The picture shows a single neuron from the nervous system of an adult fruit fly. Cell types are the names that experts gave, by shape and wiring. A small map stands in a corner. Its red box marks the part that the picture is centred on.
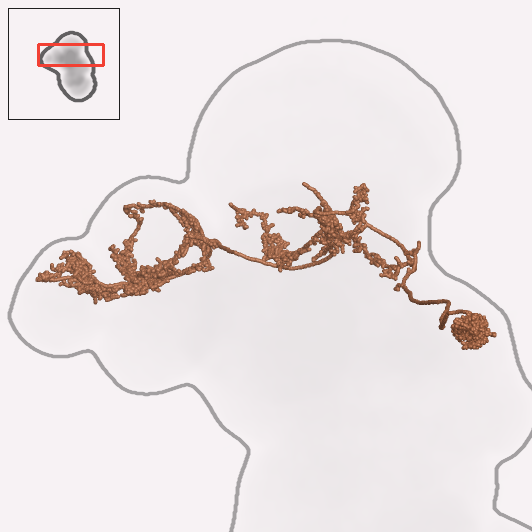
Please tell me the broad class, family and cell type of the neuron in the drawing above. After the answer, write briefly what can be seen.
This is an ascending neuron. Its family is hemilineage 01B. Its cell type is AN01B002. As drawn here it is more than twice as wide as it is tall.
